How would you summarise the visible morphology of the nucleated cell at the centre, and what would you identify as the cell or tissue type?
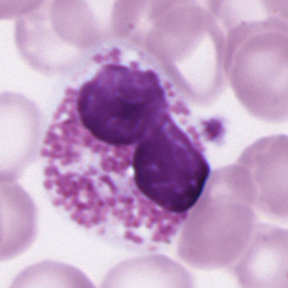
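Looking at the nucleus first: it is made of two lobes, set on a diagonal running from upper left to lower right. The chromatin in those lobes stains a dense dark purple. Around all that, the cell outline is roughly round. I'd name it an eosinophil.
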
